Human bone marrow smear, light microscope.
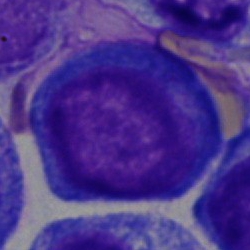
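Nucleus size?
Fills most of the cell; moderate rim of cytoplasm all round.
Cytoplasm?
Deep blue, no vacuoles.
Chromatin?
Finely granular, scattered paler specks, no coarse dark clumps.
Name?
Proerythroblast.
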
